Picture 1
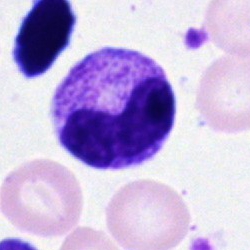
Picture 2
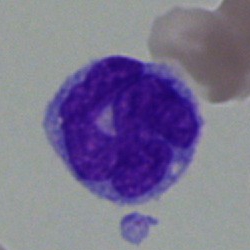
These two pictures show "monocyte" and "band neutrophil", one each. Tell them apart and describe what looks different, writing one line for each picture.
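Picture 1 shows a band neutrophil: The cytoplasm is speckled with fine purple granules.
Picture 2 shows a monocyte: No distinct granules can be seen in the cytoplasm.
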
